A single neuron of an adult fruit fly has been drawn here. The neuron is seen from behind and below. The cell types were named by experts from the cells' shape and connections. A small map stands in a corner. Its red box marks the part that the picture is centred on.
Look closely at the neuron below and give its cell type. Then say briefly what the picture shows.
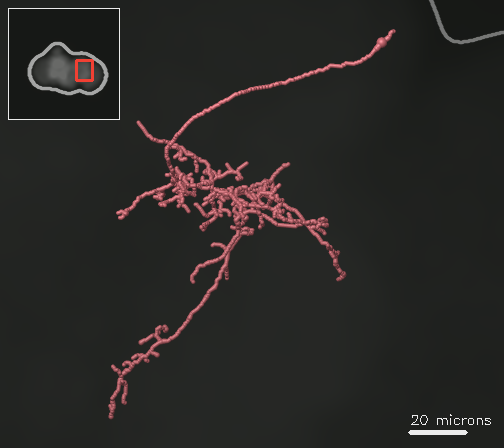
The cell type is AVLP469. It is a central-brain intrinsic neuron. Its cell body lies at the upper right of the picture. From top to bottom in the picture it spans about 140 microns. Dozens of branch ends can be seen.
